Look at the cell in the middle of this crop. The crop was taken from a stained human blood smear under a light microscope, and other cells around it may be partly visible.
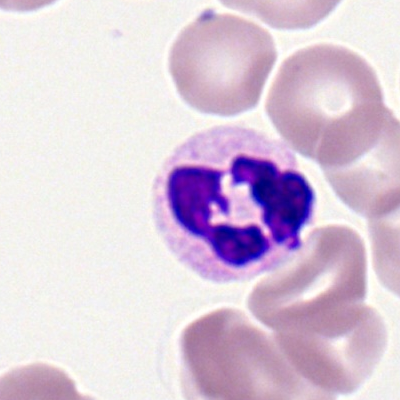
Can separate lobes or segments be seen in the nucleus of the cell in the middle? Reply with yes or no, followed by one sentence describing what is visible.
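Yes. The nucleus is divided into several separate lobes.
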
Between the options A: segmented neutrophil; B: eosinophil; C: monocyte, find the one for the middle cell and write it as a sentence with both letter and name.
Option A correctly names the cell in the middle as a segmented neutrophil.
